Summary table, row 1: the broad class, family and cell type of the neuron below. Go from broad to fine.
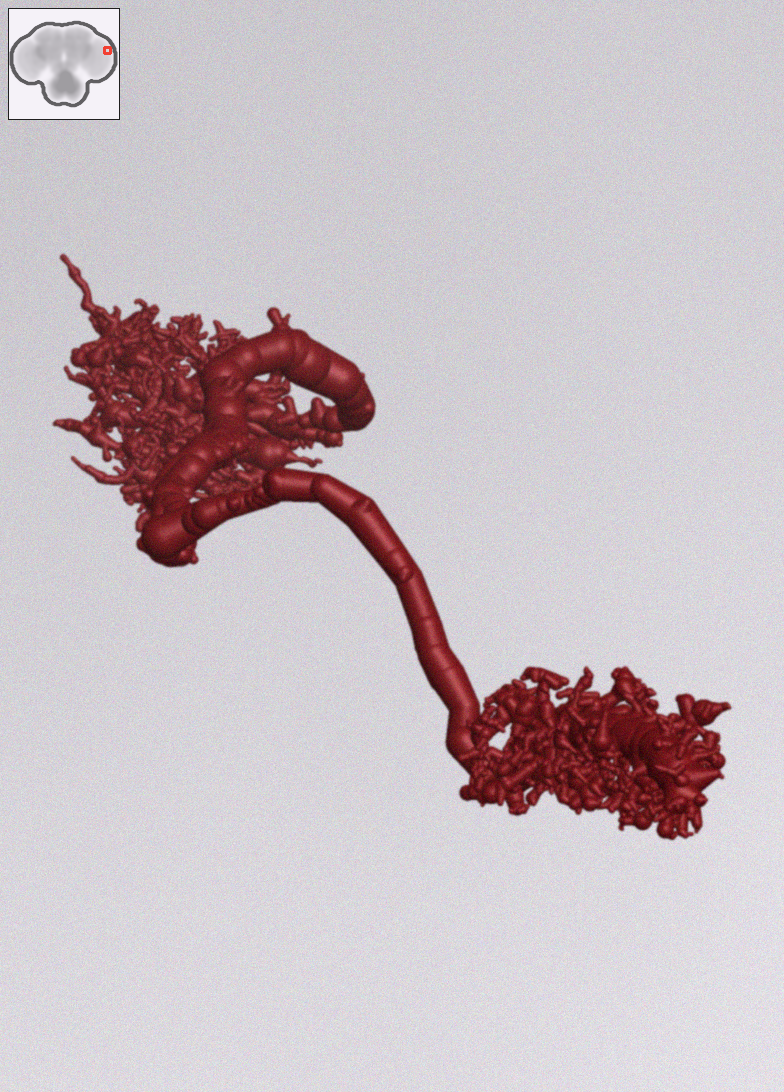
optic-lobe intrinsic neuron; L; L2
